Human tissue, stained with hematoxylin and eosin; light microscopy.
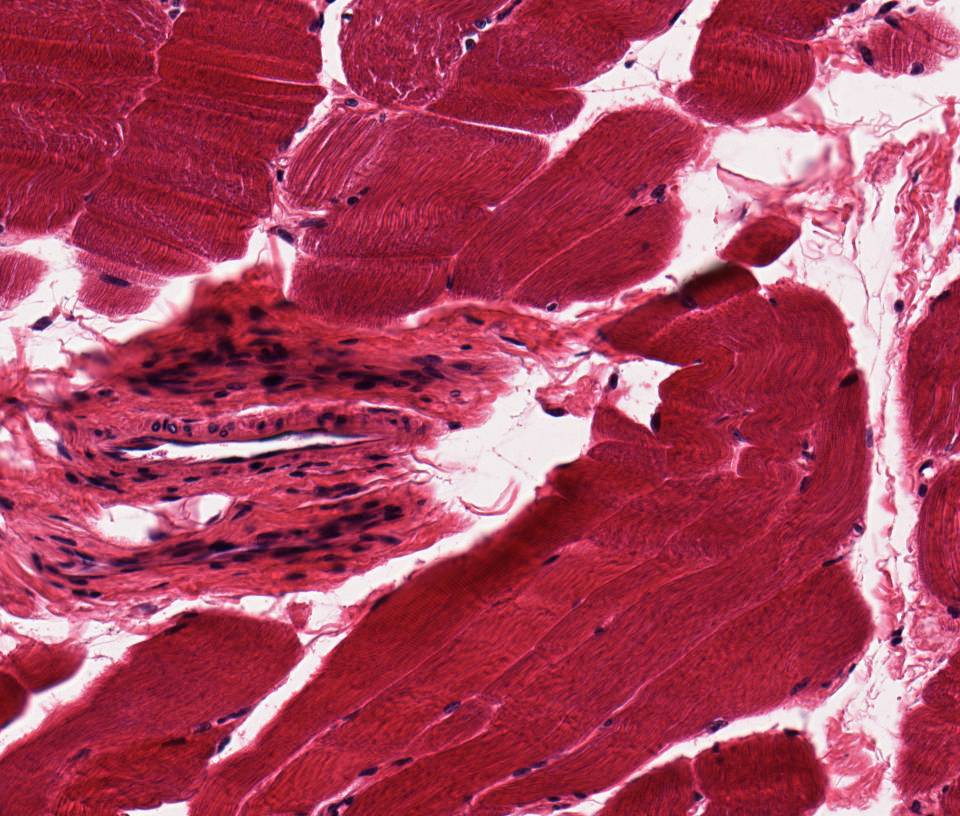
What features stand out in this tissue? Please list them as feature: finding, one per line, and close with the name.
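Fibre nuclei: sparse, flattened, at the fibre edges
Cytoplasm: deep, even red
Perivascular: crowded dark, elongated spindle-shaped nuclei, far denser than muscle
Interstitium: pale loose connective tissue between bundles, few nuclei, widest along the right
Name: skeletal muscle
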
